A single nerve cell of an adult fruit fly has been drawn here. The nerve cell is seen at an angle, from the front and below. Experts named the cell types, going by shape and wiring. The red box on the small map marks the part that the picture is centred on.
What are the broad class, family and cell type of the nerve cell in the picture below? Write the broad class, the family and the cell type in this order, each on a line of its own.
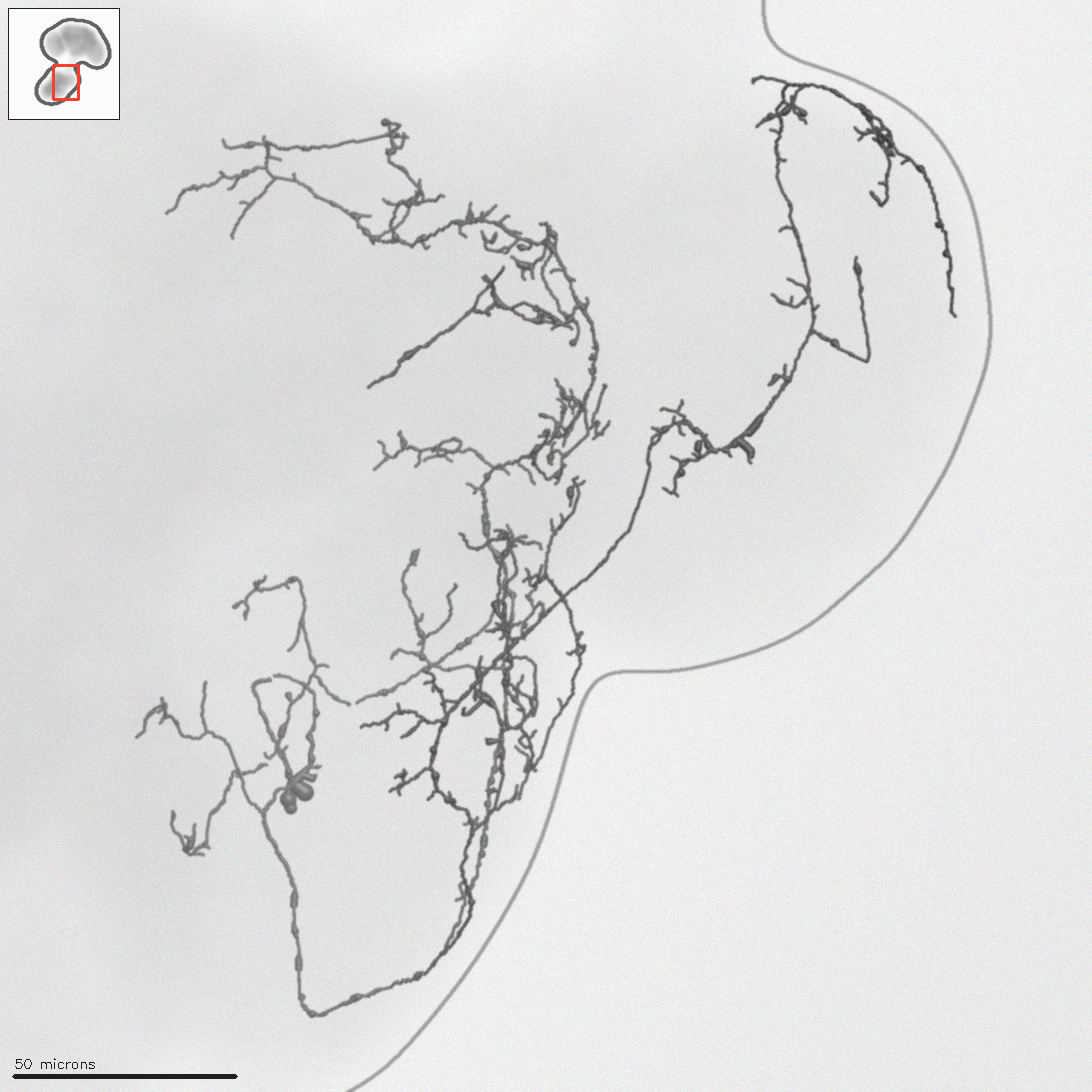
nerve-cord intrinsic neuron
hemilineage 19A
IN19A043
